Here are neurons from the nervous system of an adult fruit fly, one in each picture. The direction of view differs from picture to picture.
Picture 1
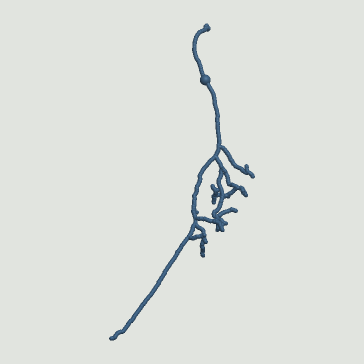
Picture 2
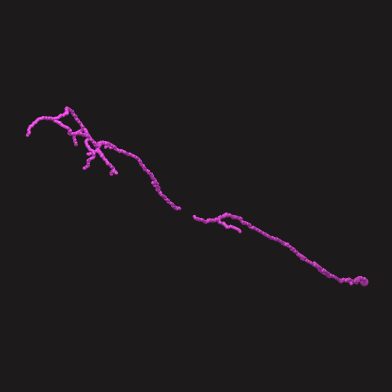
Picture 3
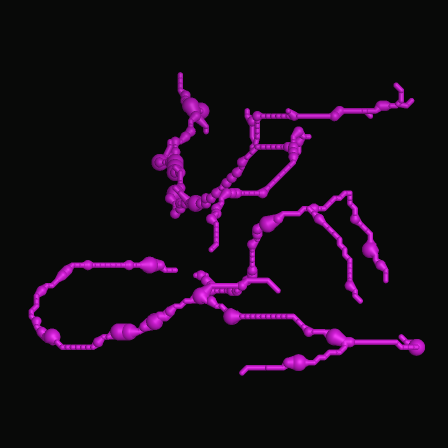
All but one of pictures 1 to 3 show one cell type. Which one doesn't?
Picture 1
